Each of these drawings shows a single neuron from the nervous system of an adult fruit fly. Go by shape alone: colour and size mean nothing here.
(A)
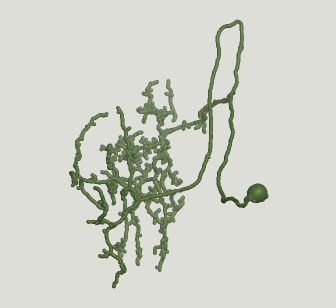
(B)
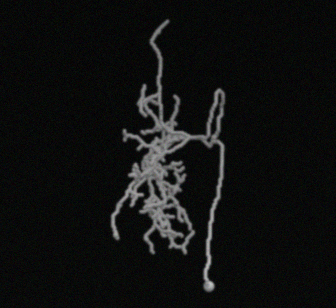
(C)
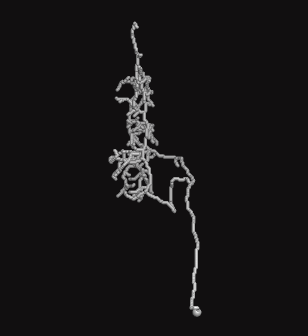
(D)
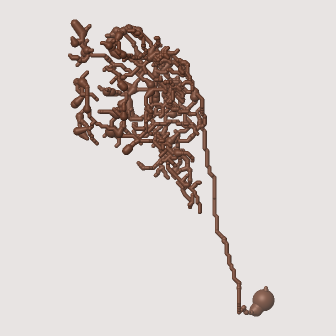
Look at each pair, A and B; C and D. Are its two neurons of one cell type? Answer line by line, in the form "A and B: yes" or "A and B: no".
A and B: yes
C and D: no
